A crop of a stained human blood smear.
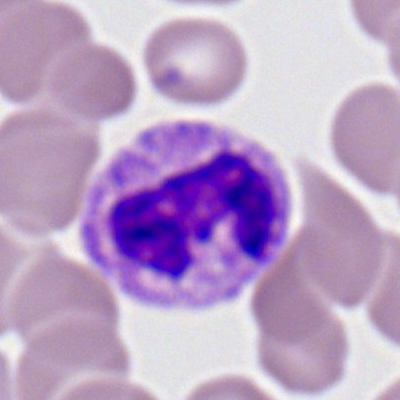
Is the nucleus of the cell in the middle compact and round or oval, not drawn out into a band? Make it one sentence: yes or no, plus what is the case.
No, the nucleus is stretched into a curved band and lacks separate lobes.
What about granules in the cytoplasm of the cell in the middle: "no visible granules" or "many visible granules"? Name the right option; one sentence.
What the cytoplasm holds is many visible granules.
